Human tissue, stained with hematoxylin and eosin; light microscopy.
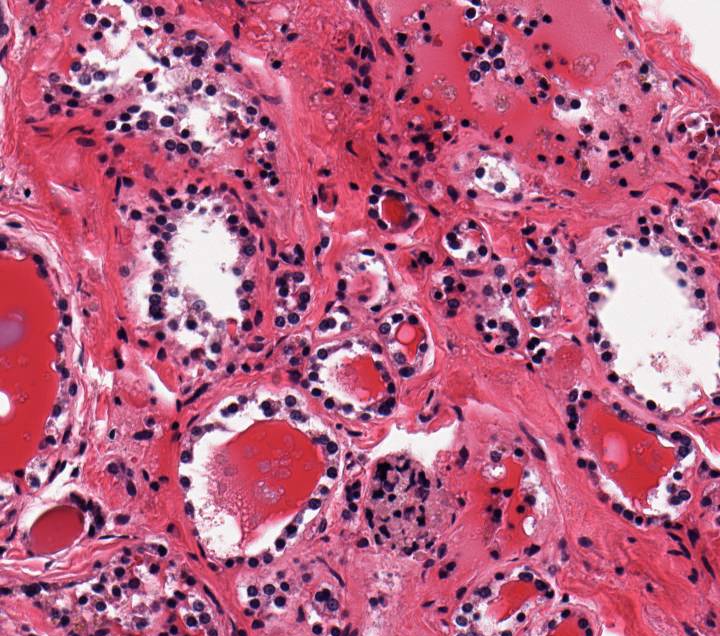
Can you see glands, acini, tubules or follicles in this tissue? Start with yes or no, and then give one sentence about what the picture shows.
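Yes. The field is filled with many rounded to oval units of varying size separated by bands of stroma.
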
